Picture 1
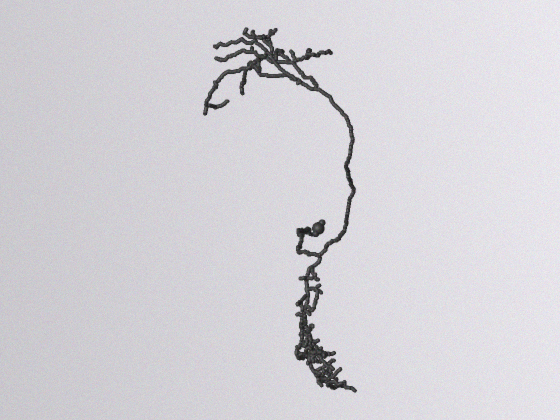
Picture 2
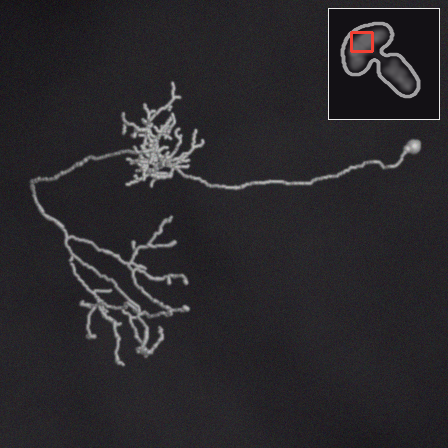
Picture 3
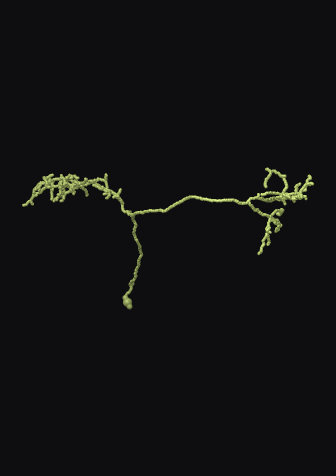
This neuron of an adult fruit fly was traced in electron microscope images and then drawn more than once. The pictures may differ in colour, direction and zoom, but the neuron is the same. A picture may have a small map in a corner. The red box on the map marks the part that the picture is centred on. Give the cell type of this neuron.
FB1D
